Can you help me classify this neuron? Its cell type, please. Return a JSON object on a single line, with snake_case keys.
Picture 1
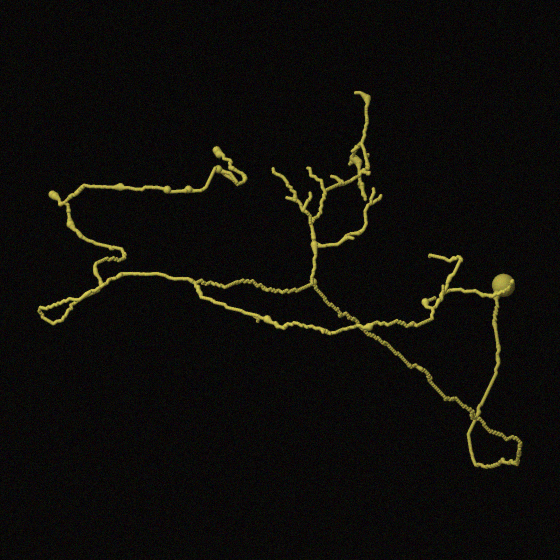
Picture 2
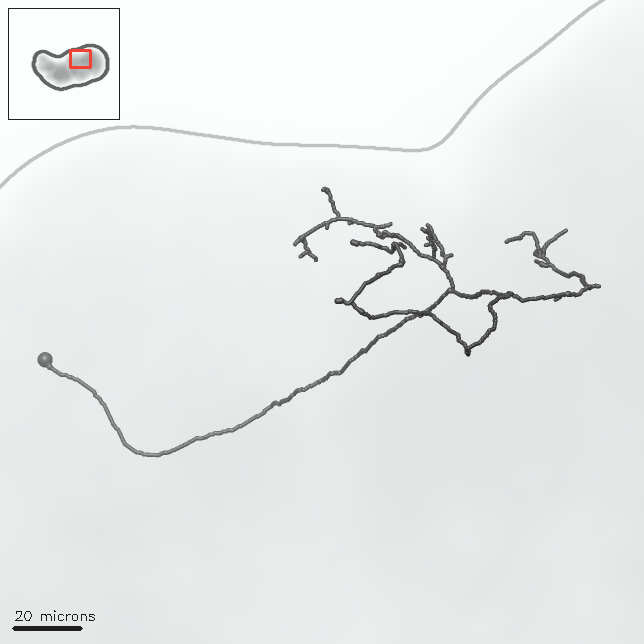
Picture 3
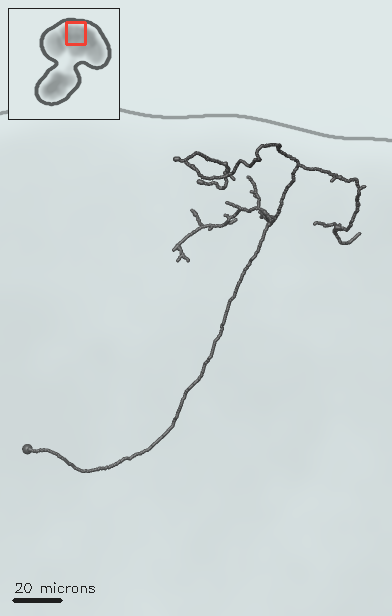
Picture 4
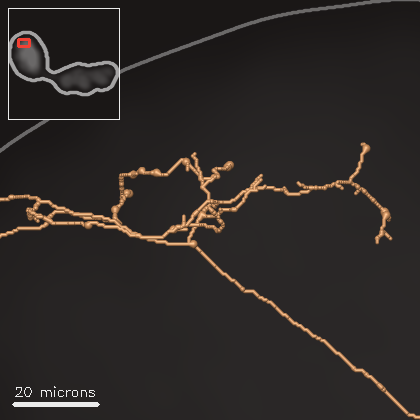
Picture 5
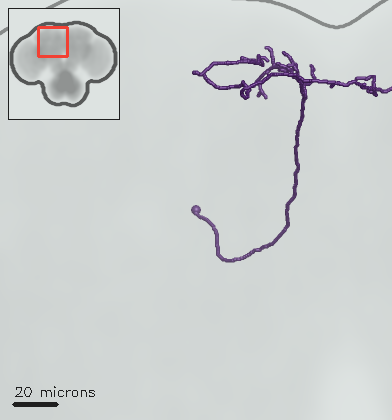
{"cell_type": "SMP592"}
